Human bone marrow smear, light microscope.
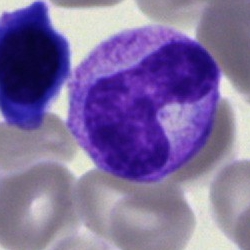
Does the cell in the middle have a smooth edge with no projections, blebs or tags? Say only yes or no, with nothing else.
Yes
